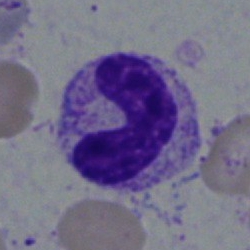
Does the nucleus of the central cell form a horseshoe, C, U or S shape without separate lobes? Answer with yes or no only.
Yes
